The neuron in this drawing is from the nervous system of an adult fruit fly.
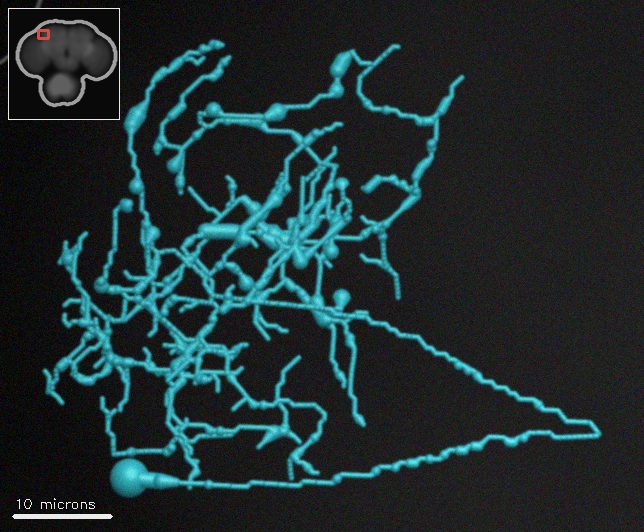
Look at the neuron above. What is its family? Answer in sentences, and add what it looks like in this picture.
Its family is hemilineage LHp1. Its broad class is central-brain intrinsic neuron. From left to right in the picture it spans about 60 microns. The picture shows dozens of branch ends.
